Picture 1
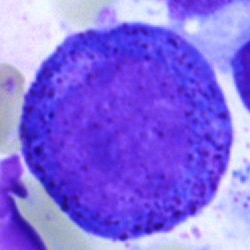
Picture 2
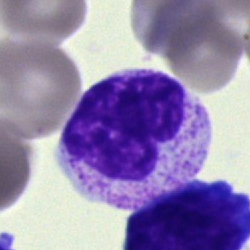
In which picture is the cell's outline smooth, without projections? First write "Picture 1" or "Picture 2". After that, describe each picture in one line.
Picture 2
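In picture 1: The cell is round with a finely bumpy edge.
In picture 2: The cell outline is round and smooth.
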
